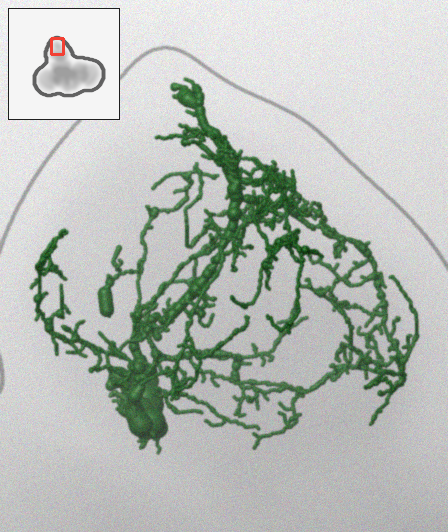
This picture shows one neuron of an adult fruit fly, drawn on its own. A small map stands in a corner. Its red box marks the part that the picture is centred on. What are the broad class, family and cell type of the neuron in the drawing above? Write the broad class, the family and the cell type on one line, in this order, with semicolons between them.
motor neuron of the nerve cord; MNad; MNad50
